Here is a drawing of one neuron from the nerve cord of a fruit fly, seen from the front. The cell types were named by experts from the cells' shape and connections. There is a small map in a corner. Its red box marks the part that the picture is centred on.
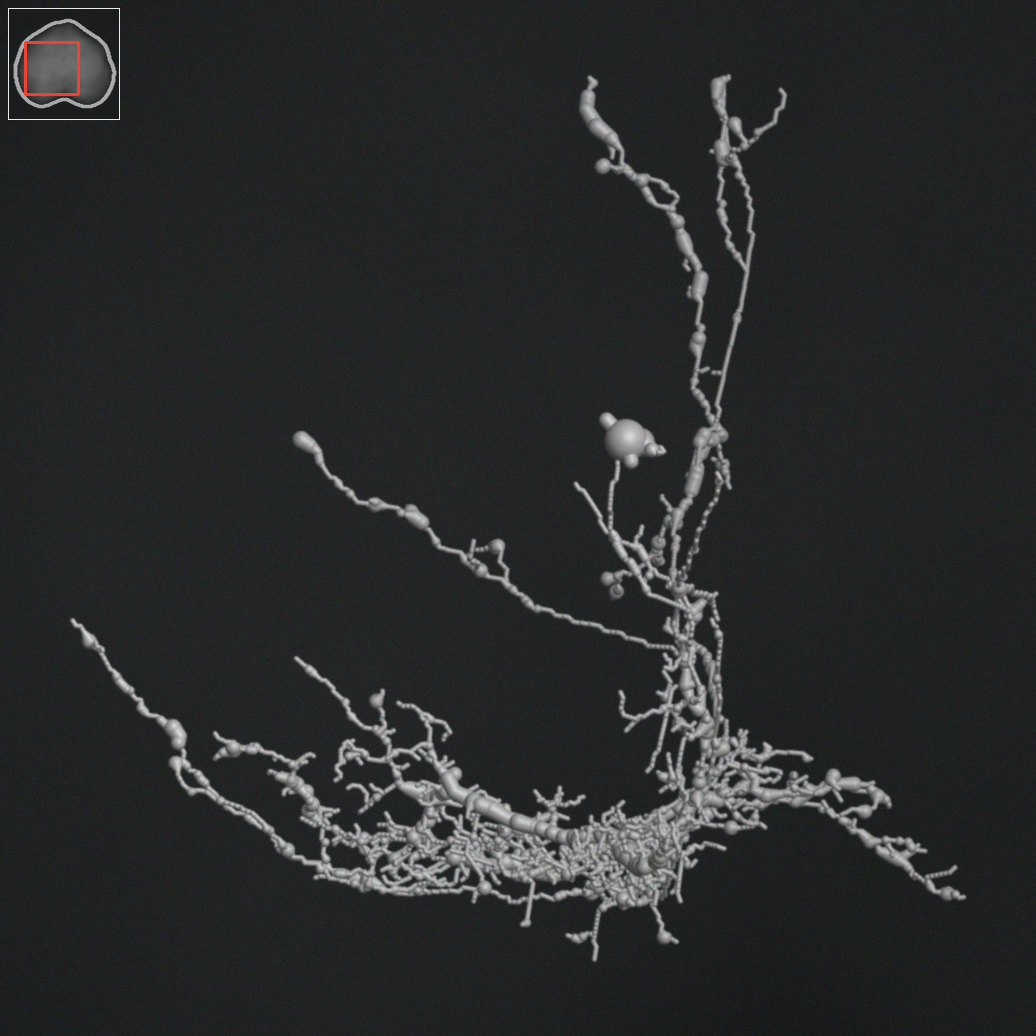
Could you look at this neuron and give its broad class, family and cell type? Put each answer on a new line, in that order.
ascending neuron
hemilineage 17A
AN17A047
